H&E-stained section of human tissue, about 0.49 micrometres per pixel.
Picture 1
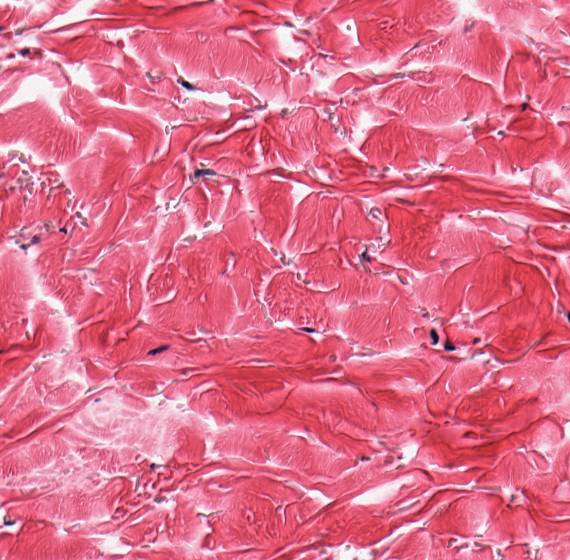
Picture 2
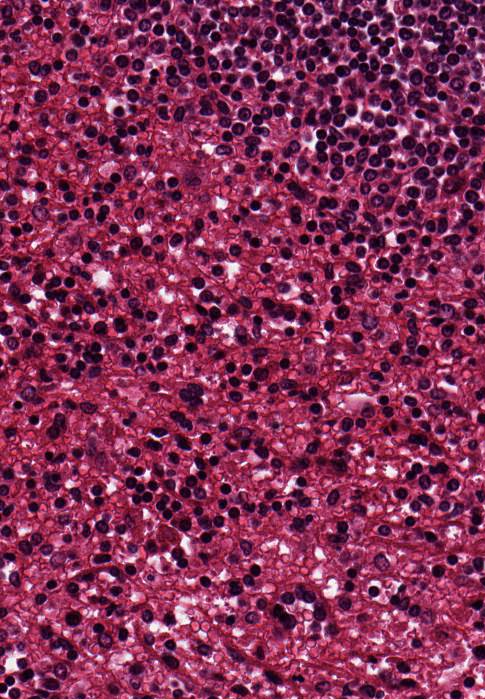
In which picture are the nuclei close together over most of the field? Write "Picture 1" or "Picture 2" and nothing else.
Picture 2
